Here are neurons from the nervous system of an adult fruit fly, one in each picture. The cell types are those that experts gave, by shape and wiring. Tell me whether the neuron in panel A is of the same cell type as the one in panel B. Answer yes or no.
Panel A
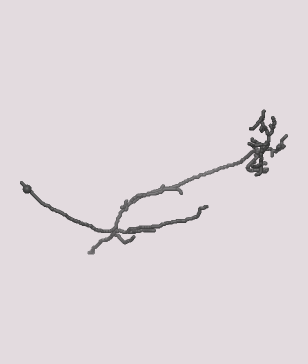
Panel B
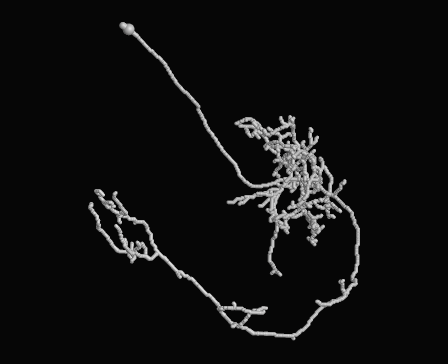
no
